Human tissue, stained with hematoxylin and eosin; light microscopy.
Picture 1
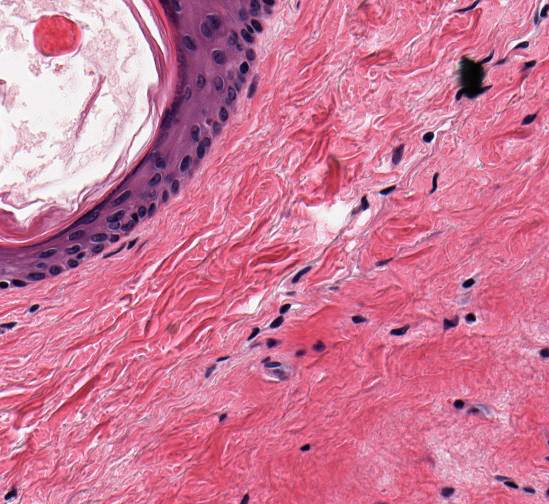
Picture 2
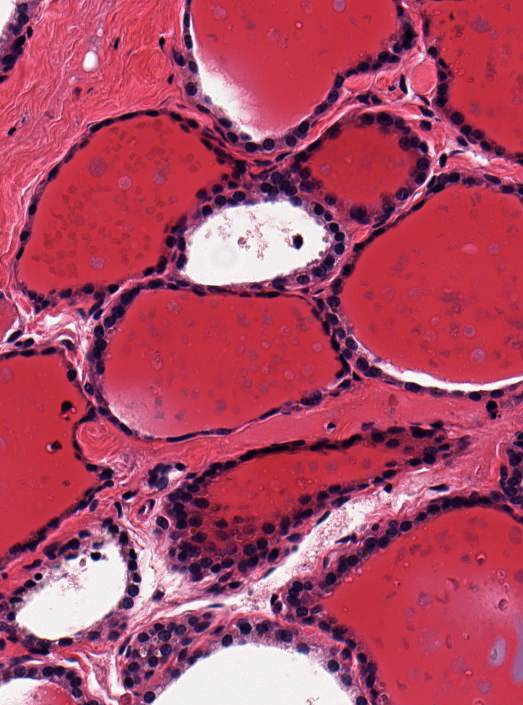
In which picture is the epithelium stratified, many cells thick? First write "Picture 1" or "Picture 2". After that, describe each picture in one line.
Picture 1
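What picture 1 shows: The lining of the cyst-like space is a stratified squamous epithelium several cells thick.
What picture 2 shows: Each follicle is lined by a single layer of low cuboidal to flattened epithelial cells.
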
